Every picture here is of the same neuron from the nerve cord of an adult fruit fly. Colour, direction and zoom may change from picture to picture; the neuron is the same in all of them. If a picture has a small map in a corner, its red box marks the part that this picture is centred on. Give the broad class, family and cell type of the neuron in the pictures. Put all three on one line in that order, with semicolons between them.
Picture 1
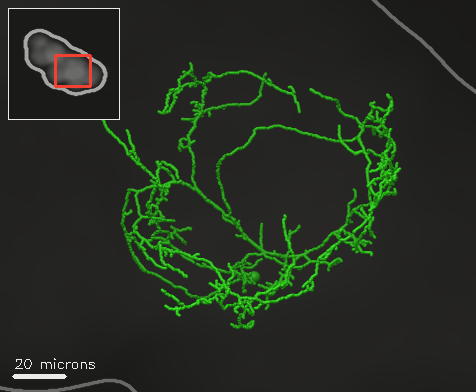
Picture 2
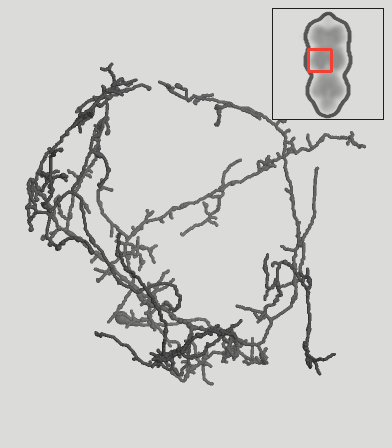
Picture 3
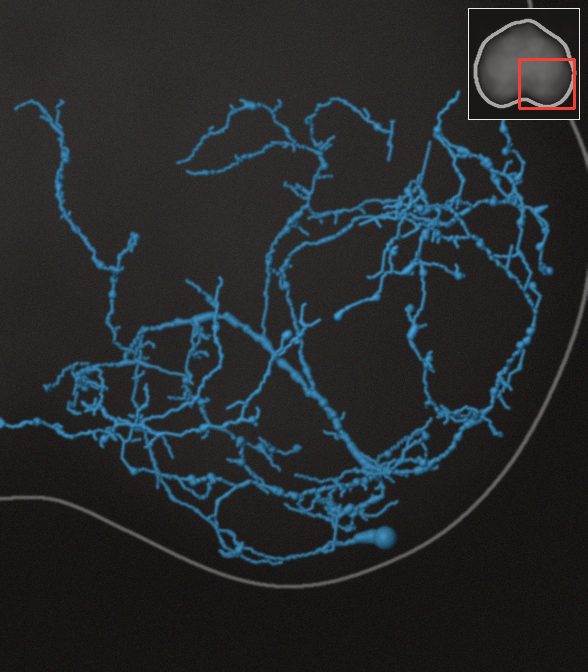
nerve-cord intrinsic neuron; hemilineage 04B; IN04B057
